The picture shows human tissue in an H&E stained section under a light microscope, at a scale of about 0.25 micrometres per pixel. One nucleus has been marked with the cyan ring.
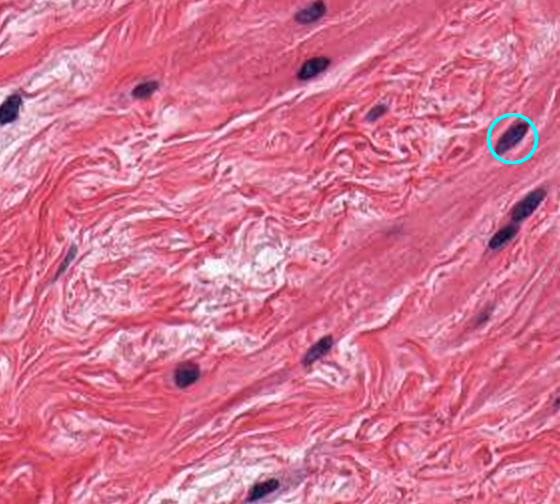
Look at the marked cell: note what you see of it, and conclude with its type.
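The nucleus has a smooth, sharply defined edge. The cytoplasm is pink and finely streaked lengthwise along the nucleus, with no clear cell border separating it from the neighbouring pink strands. The cell lies obliquely, its long axis running lower-left to upper-right, in a band of parallel pink fibres that holds other elongated nuclei aligned the same way. Beside this band on the upper-left lie loose, wavy pink fibres with pale spaces between them. This is a smooth muscle cell.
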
